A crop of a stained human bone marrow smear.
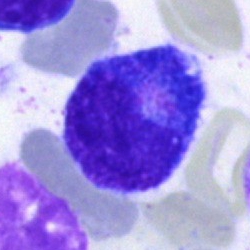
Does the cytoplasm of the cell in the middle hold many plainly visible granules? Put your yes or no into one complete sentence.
No, its cytoplasm is free of any visible granules.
